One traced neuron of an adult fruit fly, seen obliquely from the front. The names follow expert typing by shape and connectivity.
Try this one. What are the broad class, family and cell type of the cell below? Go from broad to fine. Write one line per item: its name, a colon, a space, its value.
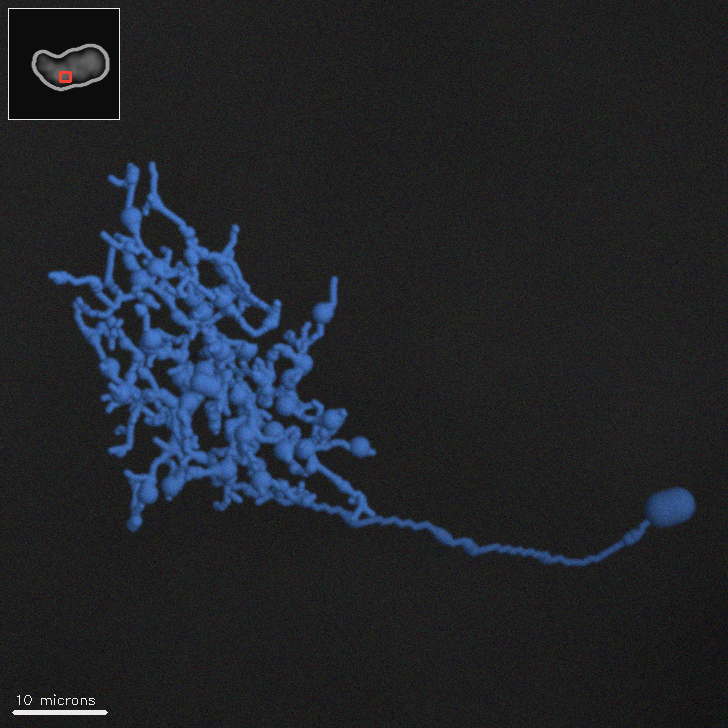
broad class: optic-lobe intrinsic neuron
family: Pm
cell type: Pm1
